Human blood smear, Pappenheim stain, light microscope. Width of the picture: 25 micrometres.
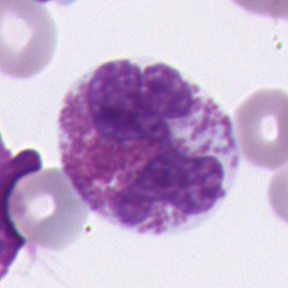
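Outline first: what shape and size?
Round and smooth, about 15 micrometres across.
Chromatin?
Dark purple, coarsely clumped.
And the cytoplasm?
Packed with coarse reddish-pink granules, apart from a paler patch with fewer granules on the right side.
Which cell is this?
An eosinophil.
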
